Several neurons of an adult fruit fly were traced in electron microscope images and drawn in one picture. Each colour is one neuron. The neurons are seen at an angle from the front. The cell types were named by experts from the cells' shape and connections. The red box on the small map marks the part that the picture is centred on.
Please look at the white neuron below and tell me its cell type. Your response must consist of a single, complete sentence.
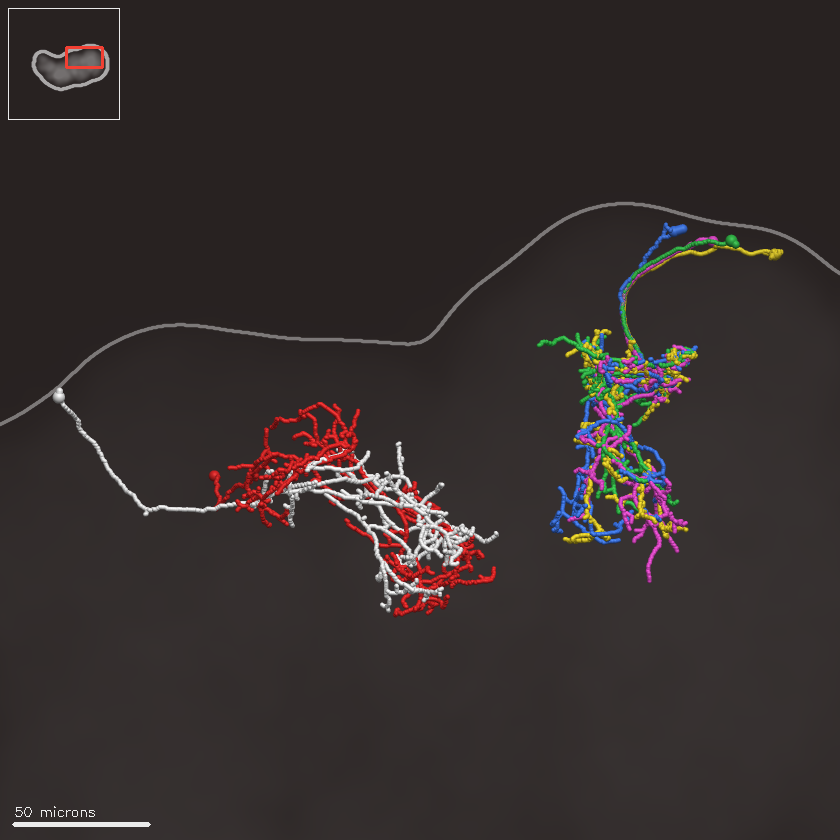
Of the cell type SMP247 is this neuron.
